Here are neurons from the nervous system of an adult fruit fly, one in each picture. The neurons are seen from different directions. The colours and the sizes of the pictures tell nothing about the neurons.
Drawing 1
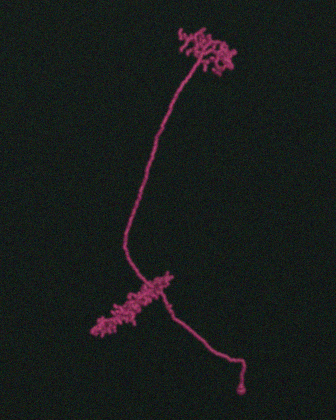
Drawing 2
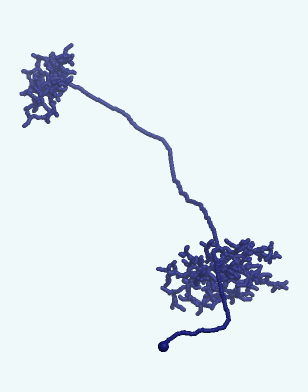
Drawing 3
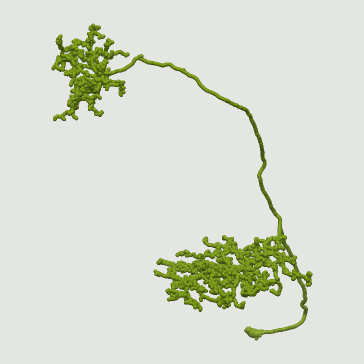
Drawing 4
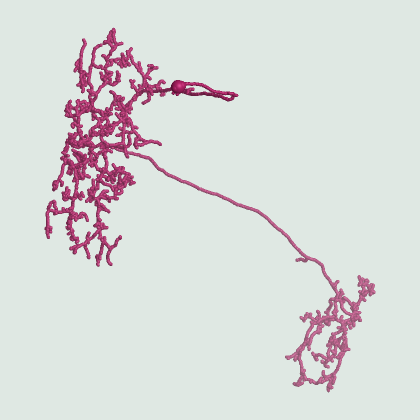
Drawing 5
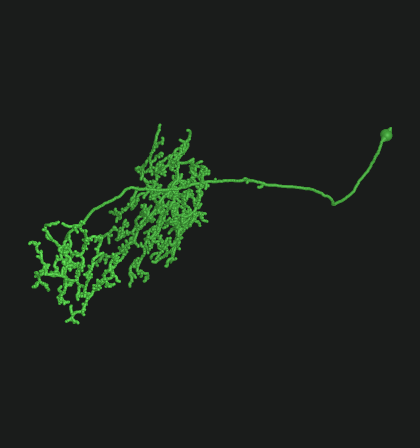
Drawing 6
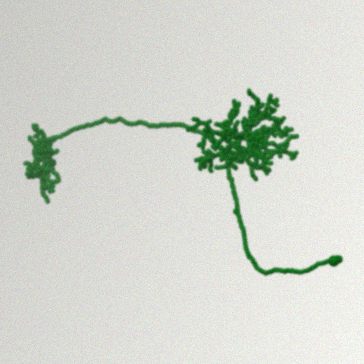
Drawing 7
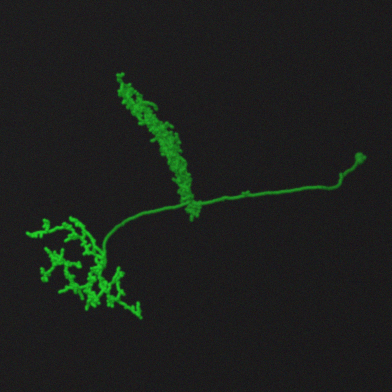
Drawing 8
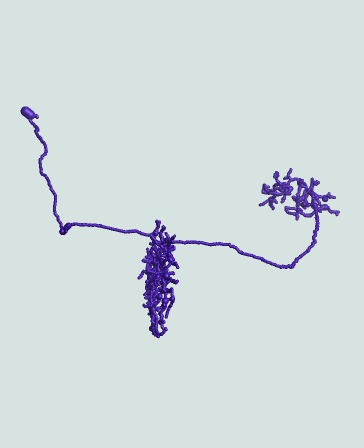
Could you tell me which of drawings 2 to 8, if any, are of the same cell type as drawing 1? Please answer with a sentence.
Drawing 2, drawing 3, drawing 4, drawing 5, drawing 6, drawing 7 and drawing 8 are of the same cell type.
